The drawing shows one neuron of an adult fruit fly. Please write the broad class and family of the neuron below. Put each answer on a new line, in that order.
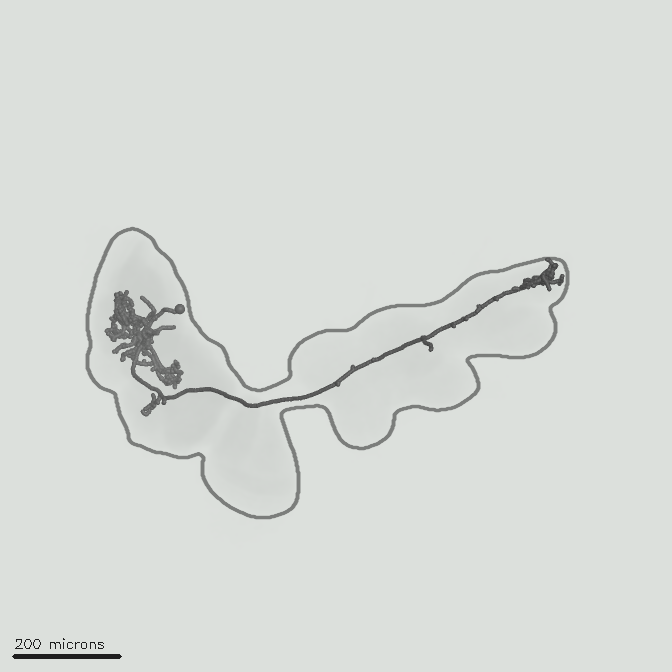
descending neuron
hemilineage SMPpv1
